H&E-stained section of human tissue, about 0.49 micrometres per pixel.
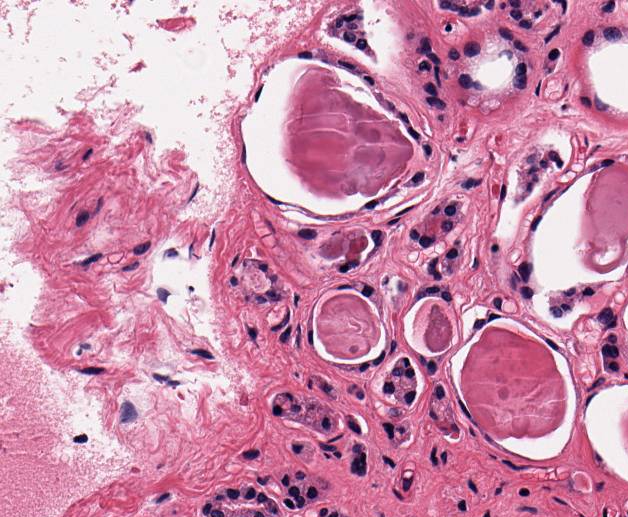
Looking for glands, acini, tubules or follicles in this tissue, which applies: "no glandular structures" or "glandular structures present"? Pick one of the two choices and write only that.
Glandular structures present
